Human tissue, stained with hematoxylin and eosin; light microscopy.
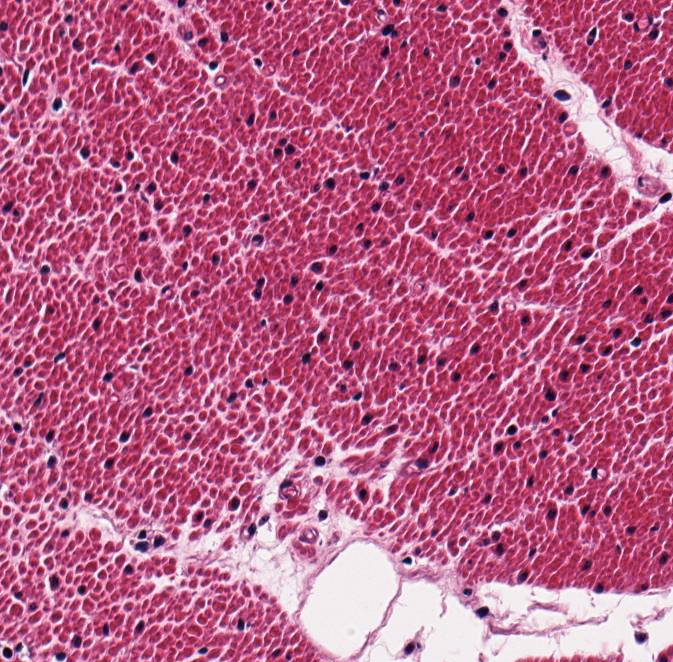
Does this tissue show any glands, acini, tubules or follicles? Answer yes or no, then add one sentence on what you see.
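No. No epithelium or glands are present anywhere in the field.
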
